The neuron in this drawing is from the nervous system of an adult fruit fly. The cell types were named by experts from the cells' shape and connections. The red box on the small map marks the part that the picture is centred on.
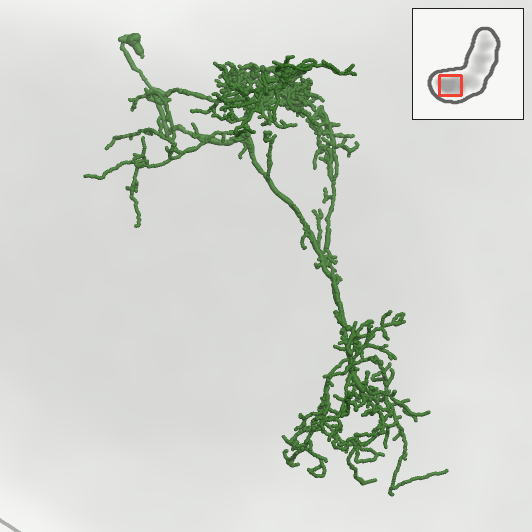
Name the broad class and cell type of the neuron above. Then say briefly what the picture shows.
This is a central-brain intrinsic neuron. It is of cell type PS175. The cell body is at the upper left of the picture. As drawn here it is taller than it is wide.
